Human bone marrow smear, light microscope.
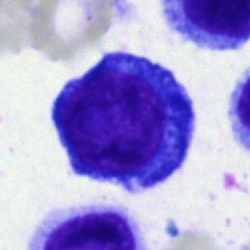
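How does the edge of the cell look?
Roughly round, with a slightly bumpy, uneven edge.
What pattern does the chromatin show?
Fine stippling, fairly even, with no large dark clumps.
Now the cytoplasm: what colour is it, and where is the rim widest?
A deep, intense blue, in a narrow rim that is widest on the right side.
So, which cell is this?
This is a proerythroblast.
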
